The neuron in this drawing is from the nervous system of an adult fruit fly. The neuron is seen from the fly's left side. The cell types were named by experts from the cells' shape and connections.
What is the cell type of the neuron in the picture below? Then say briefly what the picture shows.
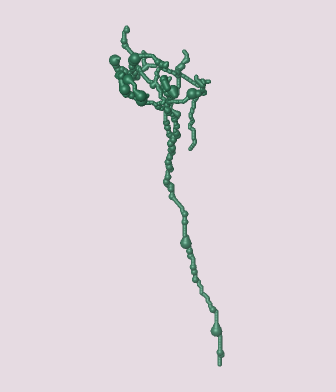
Its cell type is LB3b. Its broad class is sensory neuron entering the brain. No cell body is drawn. In this view it is more than twice as tall as it is wide.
